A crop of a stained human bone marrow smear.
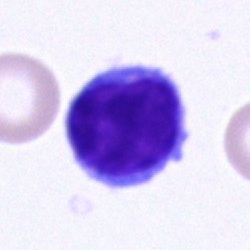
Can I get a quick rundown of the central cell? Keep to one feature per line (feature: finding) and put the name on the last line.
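Outline: roughly round
Cytoplasm: a thin rim, deep blue
Granules: none visible in the cytoplasm
Bleb: a small cytoplasmic projection from the right edge
Name: lymphocyte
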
